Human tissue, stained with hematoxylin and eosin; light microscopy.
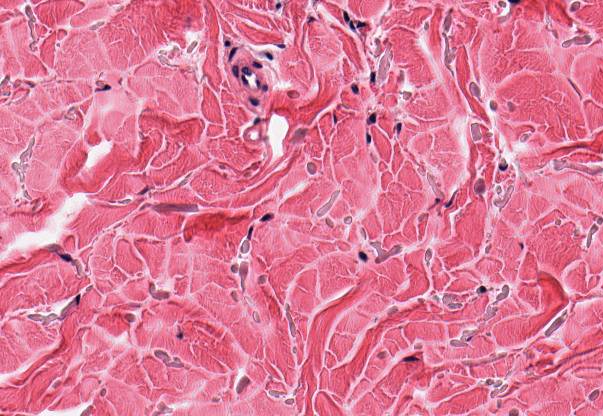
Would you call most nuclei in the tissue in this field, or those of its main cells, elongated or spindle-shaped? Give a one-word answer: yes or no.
Yes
